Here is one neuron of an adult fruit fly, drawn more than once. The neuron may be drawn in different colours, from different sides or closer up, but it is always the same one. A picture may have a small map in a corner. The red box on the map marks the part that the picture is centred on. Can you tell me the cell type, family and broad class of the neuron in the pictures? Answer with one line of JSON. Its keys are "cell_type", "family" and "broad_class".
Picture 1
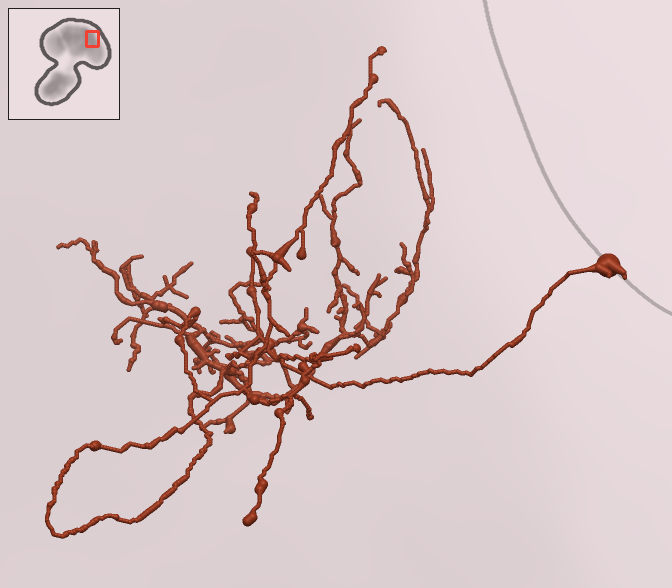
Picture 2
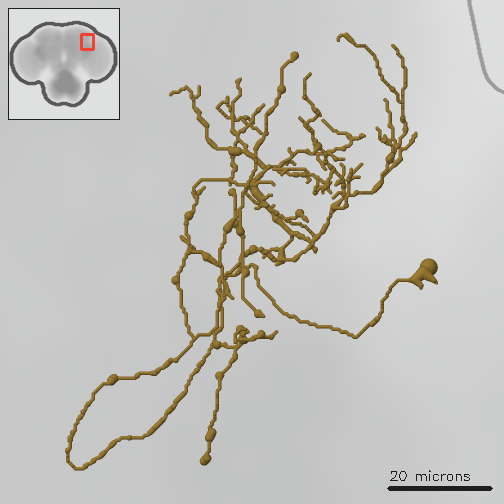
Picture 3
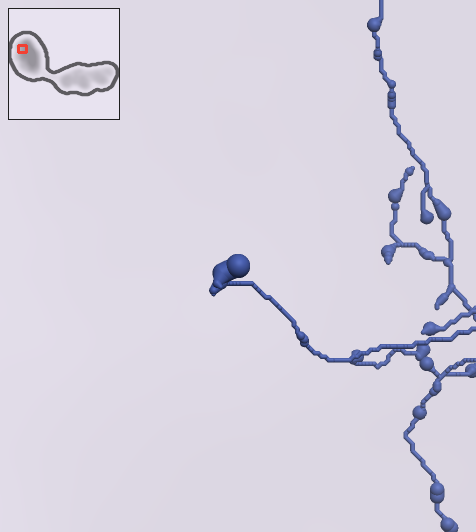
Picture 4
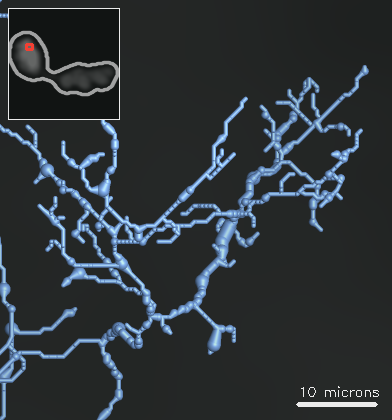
{"cell_type": "CB2877", "family": "hemilineage VLPl2_posterior", "broad_class": "central-brain intrinsic neuron"}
